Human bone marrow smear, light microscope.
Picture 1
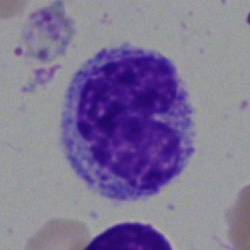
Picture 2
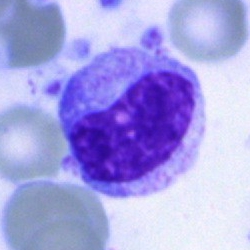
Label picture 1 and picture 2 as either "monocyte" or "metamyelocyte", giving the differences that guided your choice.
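The monocyte is in picture 1; picture 2 shows the metamyelocyte. One difference lies in the chromatin: in picture 2 it is dark purple and coarsely clumped, with small paler spots.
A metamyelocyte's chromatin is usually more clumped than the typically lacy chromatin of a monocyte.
The monocyte's cytoplasm is pale bluish-lilac.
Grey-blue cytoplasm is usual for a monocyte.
In picture 1, further, the nucleus fills most of the cell, a notch cuts into it from the right side, and fine purple granules are scattered through the cytoplasm. In picture 2 the nucleus fills more than half of the cell, the widest band of cytoplasm lies above it toward the upper left, and a paler zone of cytoplasm sits against its upper border.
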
